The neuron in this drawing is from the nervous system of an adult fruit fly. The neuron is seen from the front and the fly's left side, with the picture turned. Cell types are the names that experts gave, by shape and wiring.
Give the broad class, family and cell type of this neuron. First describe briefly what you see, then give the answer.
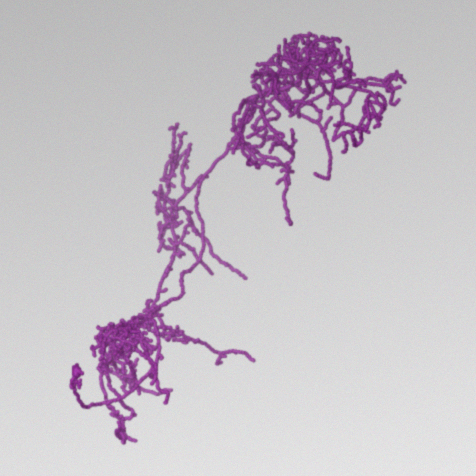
The cell body is at the lower left of the picture. The picture shows dozens of branch ends. Its broad class is central-brain intrinsic neuron. The family is ALIN. The cell type is ALIN5.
